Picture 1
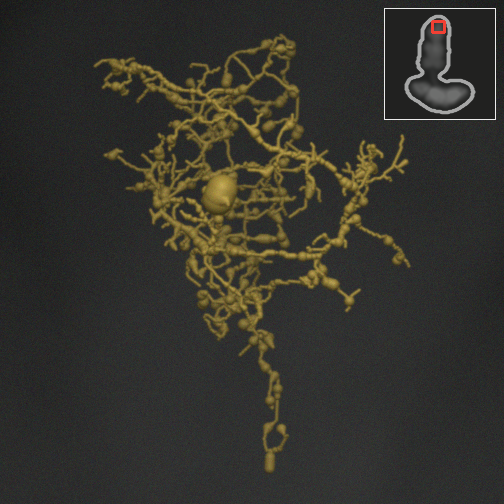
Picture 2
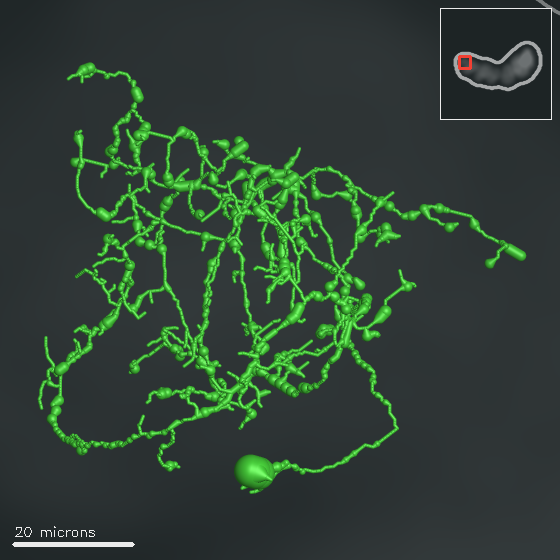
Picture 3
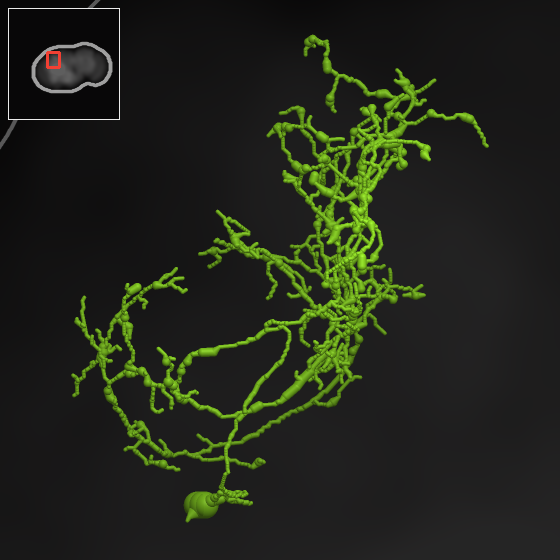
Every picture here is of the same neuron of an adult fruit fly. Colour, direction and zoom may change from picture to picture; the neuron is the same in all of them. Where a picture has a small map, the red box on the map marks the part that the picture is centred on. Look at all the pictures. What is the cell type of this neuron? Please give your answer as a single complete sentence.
This neuron is typed as INXXX258.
